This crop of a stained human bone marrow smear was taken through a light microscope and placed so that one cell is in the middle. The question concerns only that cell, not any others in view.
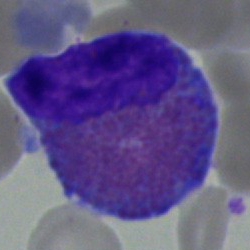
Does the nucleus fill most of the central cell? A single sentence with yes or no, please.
No, in this cell the cytoplasm is abundant.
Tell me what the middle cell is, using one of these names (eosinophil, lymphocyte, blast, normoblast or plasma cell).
eosinophil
